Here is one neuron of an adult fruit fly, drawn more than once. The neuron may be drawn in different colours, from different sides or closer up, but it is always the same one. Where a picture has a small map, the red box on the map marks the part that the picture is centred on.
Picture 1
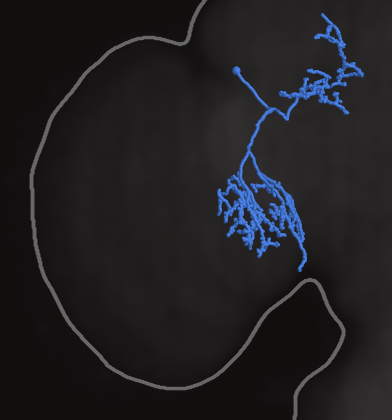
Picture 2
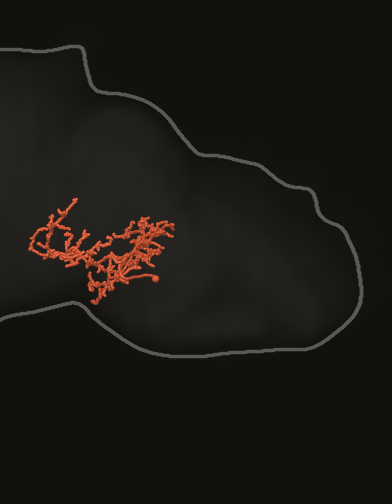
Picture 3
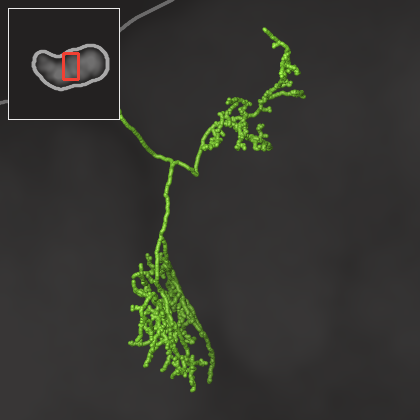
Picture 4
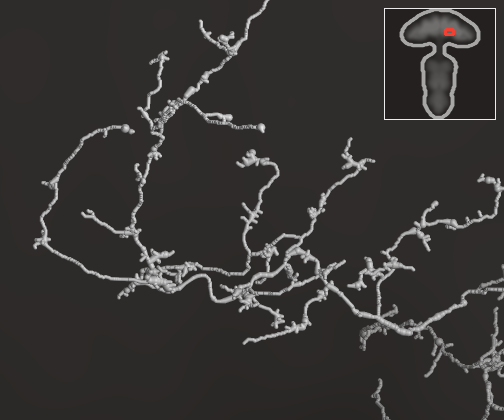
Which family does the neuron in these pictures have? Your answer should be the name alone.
hemilineage VPNp&v1_posterior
